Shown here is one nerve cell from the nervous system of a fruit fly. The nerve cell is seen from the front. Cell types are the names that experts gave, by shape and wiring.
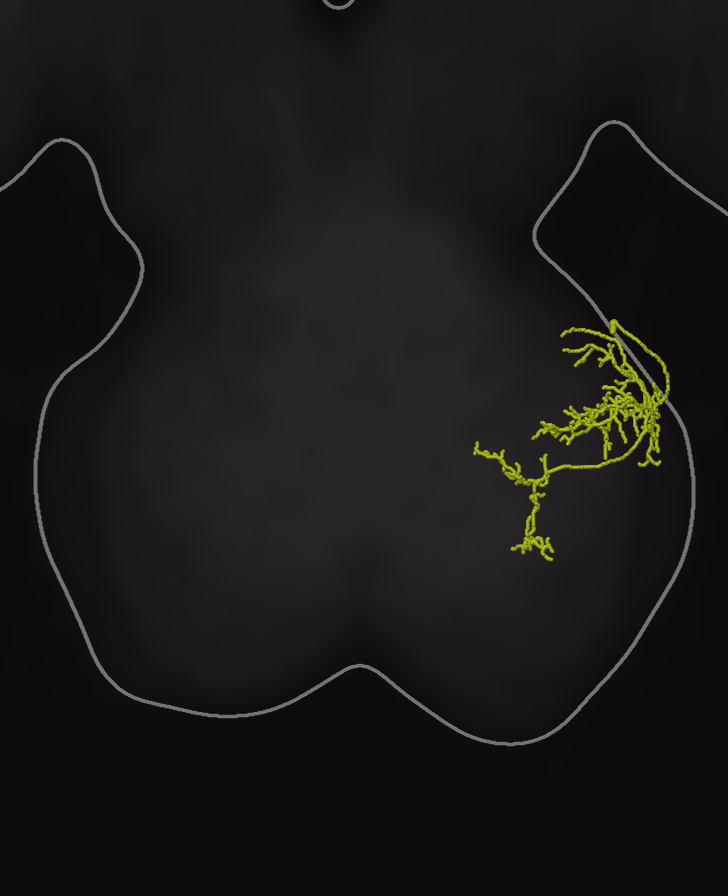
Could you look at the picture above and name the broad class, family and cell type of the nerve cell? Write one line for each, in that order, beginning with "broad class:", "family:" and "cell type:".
broad class: nerve-cord intrinsic neuron
family: hemilineage 19A
cell type: IN19A084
